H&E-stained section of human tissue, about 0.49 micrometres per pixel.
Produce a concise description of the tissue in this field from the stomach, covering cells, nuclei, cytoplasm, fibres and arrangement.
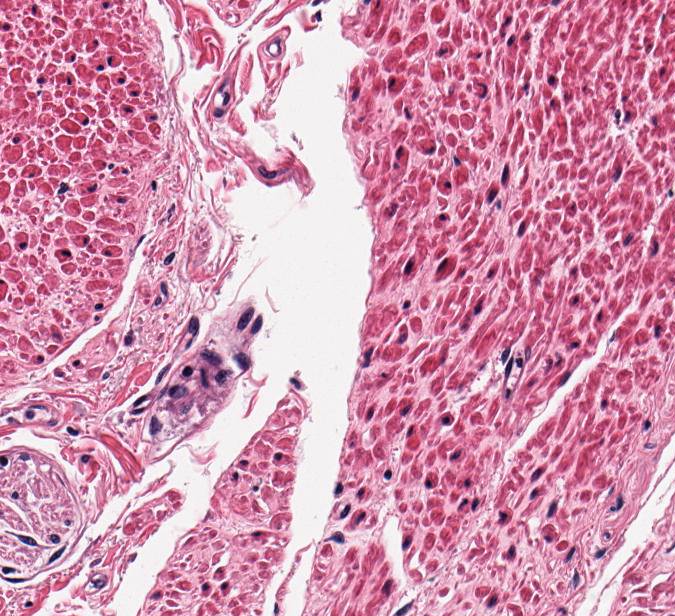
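Notice, in the upper left, muscle cells cut mostly in cross-section, showing as small rounded or polygonal pink profiles. Throughout the field their cytoplasm is bright pink, and their nuclei are small, dark blue and oval to elongated. No fat cells are present anywhere.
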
